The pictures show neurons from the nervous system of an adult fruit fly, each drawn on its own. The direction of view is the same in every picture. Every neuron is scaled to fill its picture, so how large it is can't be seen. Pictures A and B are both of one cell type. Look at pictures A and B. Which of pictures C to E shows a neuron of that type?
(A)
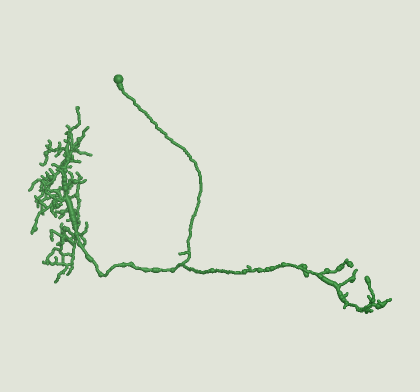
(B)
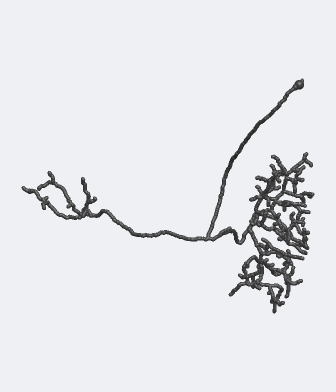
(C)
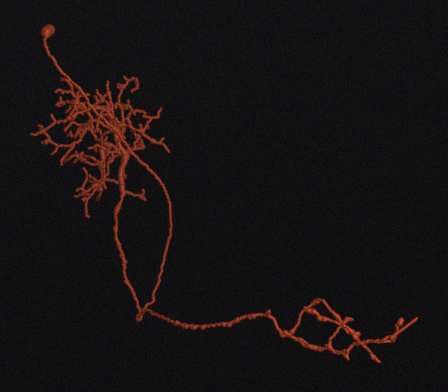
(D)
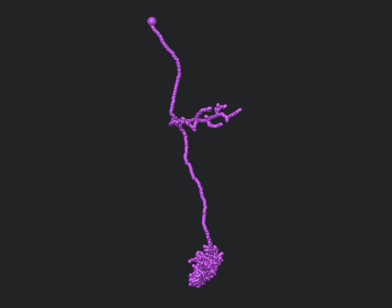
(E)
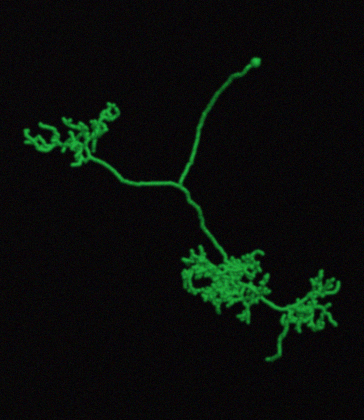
Picture C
